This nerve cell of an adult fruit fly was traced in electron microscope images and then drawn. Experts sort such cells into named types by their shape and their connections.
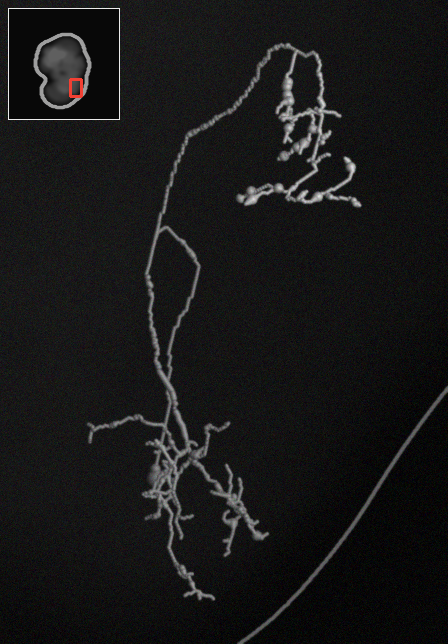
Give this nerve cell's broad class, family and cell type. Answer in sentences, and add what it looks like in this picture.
Its broad class is central-brain intrinsic neuron. The family is hemilineage DL2_dorsal. The cell type is LHPV5a5. Dozens of branch ends can be seen. As drawn here it is taller than it is wide.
